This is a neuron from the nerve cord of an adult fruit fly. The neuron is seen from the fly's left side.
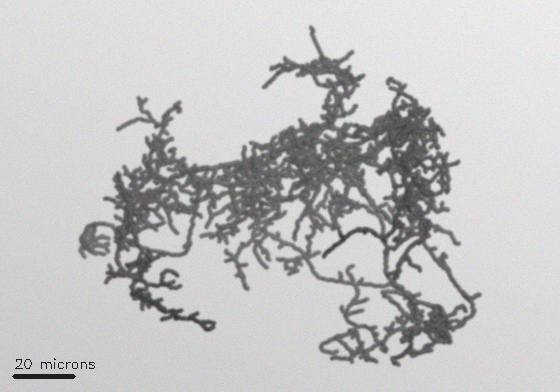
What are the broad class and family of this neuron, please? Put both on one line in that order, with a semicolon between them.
nerve-cord intrinsic neuron; hemilineage 16B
